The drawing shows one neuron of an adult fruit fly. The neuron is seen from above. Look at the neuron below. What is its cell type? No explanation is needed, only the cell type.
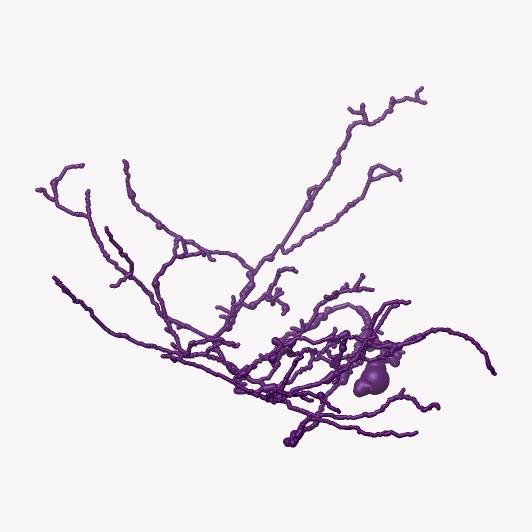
MN4a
